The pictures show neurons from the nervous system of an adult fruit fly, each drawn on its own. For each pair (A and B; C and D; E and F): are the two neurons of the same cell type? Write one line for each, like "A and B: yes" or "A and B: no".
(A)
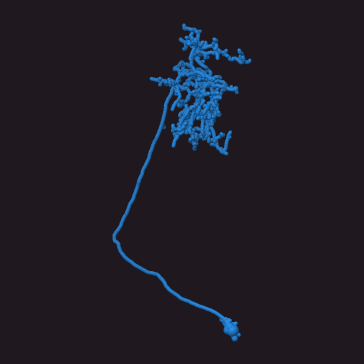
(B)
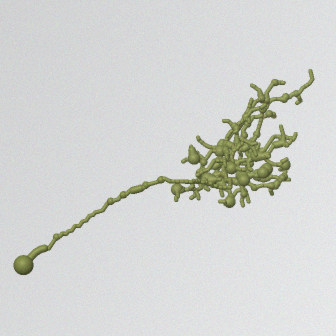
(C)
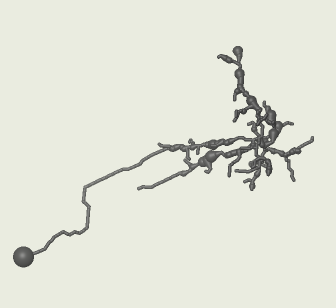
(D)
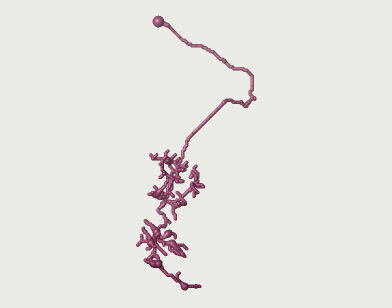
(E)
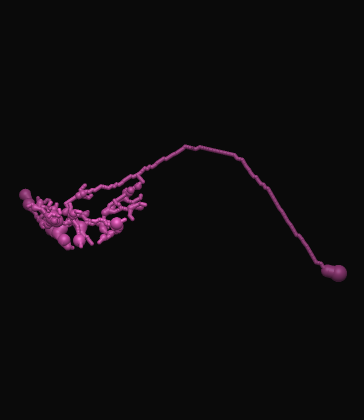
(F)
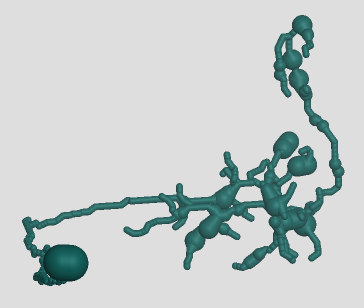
A and B: yes
C and D: no
E and F: yes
